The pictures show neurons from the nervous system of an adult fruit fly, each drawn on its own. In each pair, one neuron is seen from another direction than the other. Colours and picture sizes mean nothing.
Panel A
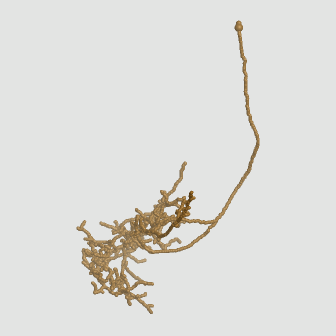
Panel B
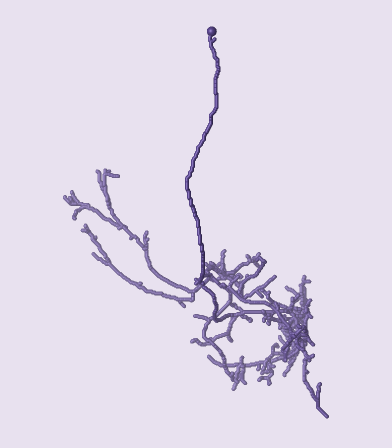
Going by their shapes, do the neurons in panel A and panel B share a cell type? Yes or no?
yes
